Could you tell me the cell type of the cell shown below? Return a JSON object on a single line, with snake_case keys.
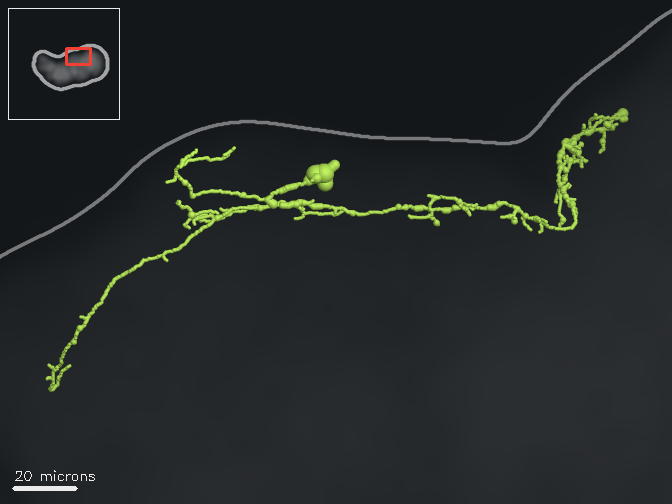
{"cell_type": "DN1pA"}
